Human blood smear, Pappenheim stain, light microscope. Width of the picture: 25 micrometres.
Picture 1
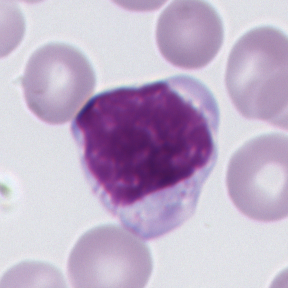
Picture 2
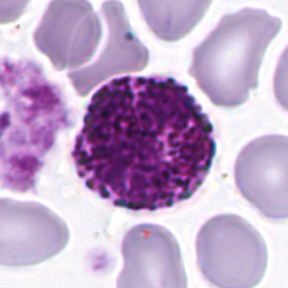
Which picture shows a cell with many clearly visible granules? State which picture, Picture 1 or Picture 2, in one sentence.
A large number of visible granules is seen in the cytoplasm of the cell in picture 2.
